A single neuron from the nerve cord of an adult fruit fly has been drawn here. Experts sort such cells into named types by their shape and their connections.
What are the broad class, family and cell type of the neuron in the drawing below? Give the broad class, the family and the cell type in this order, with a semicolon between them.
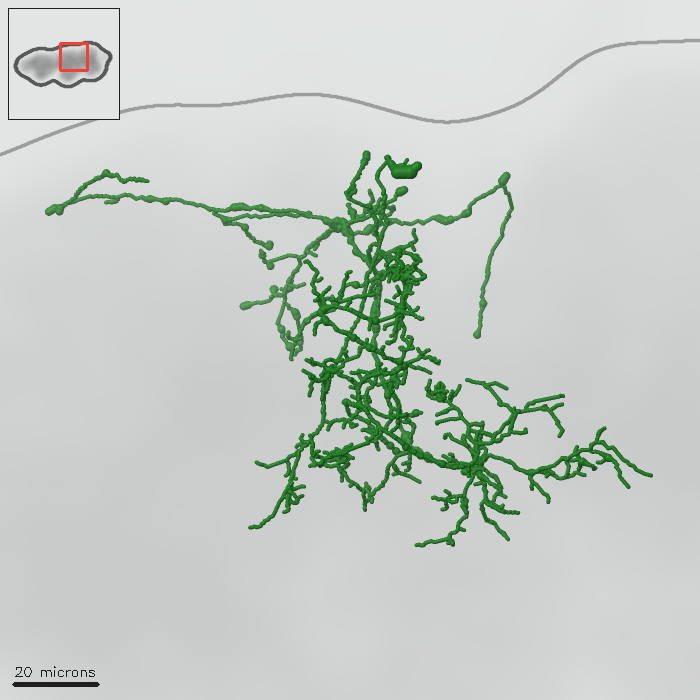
nerve-cord intrinsic neuron; hemilineage 17A; IN17A084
